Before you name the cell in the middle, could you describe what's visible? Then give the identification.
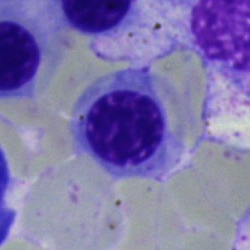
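The chromatin is dark purple and coarsely clumped. No nucleolus is visible within the nucleus. The cytoplasm is pale blue and free of granules. This cell is an erythroblast.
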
